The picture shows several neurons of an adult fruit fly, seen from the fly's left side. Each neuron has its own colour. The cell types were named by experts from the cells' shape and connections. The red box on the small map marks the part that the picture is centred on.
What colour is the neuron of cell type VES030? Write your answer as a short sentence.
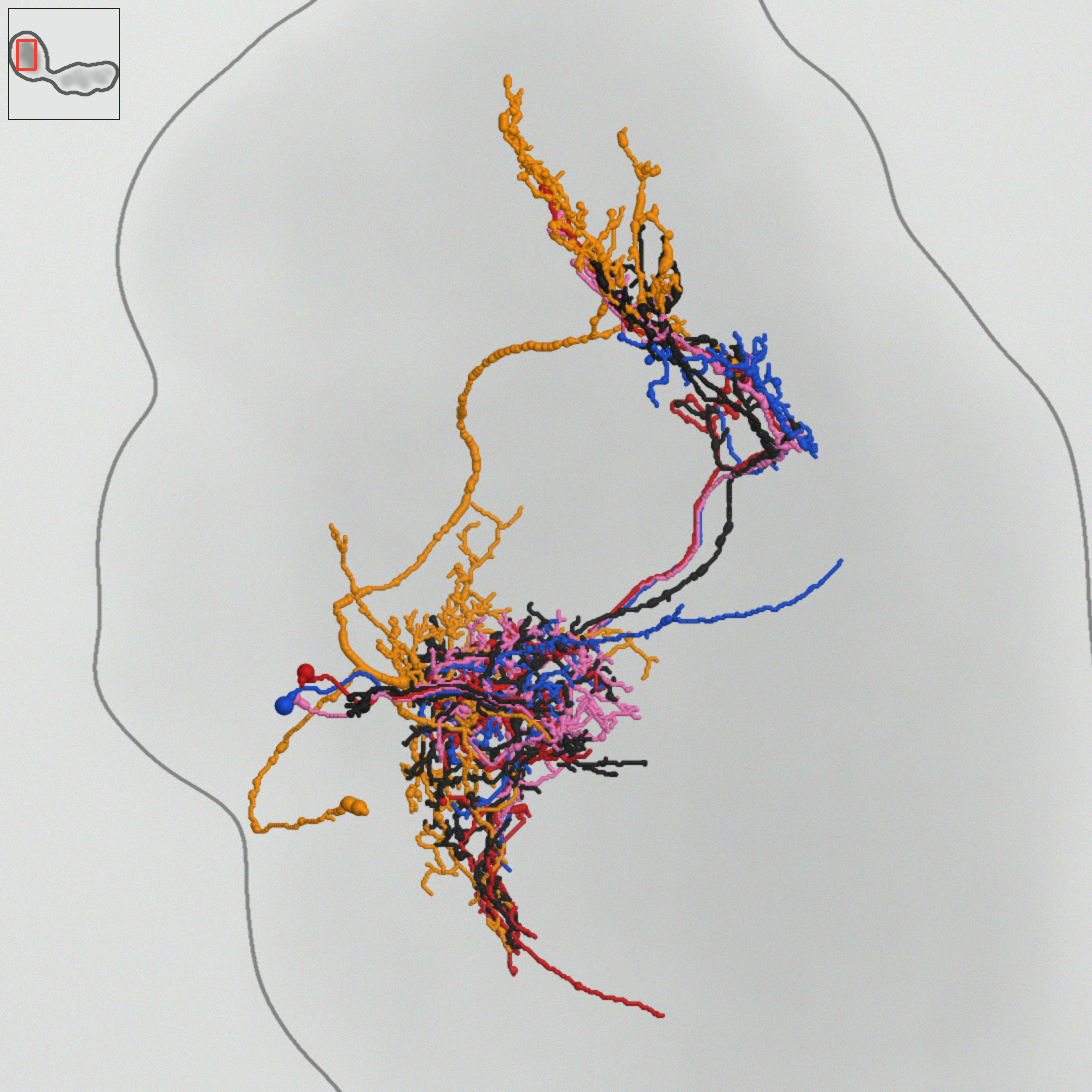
The colour is black.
